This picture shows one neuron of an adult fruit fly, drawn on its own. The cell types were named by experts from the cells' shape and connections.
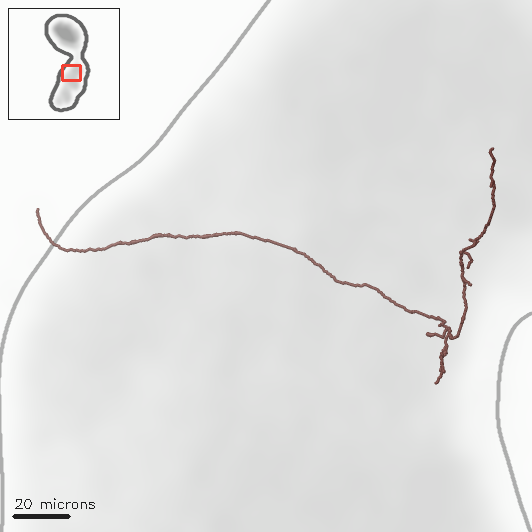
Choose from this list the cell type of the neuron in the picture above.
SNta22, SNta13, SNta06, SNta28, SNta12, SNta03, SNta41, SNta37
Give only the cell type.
SNta12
